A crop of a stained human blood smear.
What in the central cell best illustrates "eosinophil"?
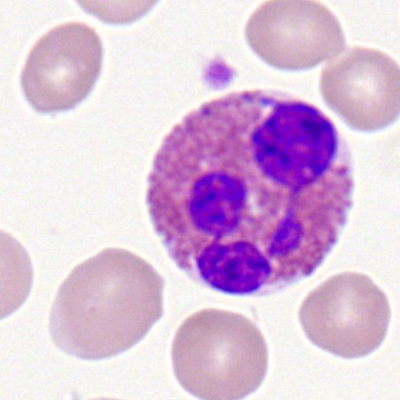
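Granules: coarse, pink-orange, packing the cytoplasm right out to the cell edge.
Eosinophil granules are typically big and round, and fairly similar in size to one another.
The coarseness of these granules fits an eosinophil. Chromatin: dark purple, coarsely clumped. Nucleus: largest lobe at the upper right of the cell.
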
